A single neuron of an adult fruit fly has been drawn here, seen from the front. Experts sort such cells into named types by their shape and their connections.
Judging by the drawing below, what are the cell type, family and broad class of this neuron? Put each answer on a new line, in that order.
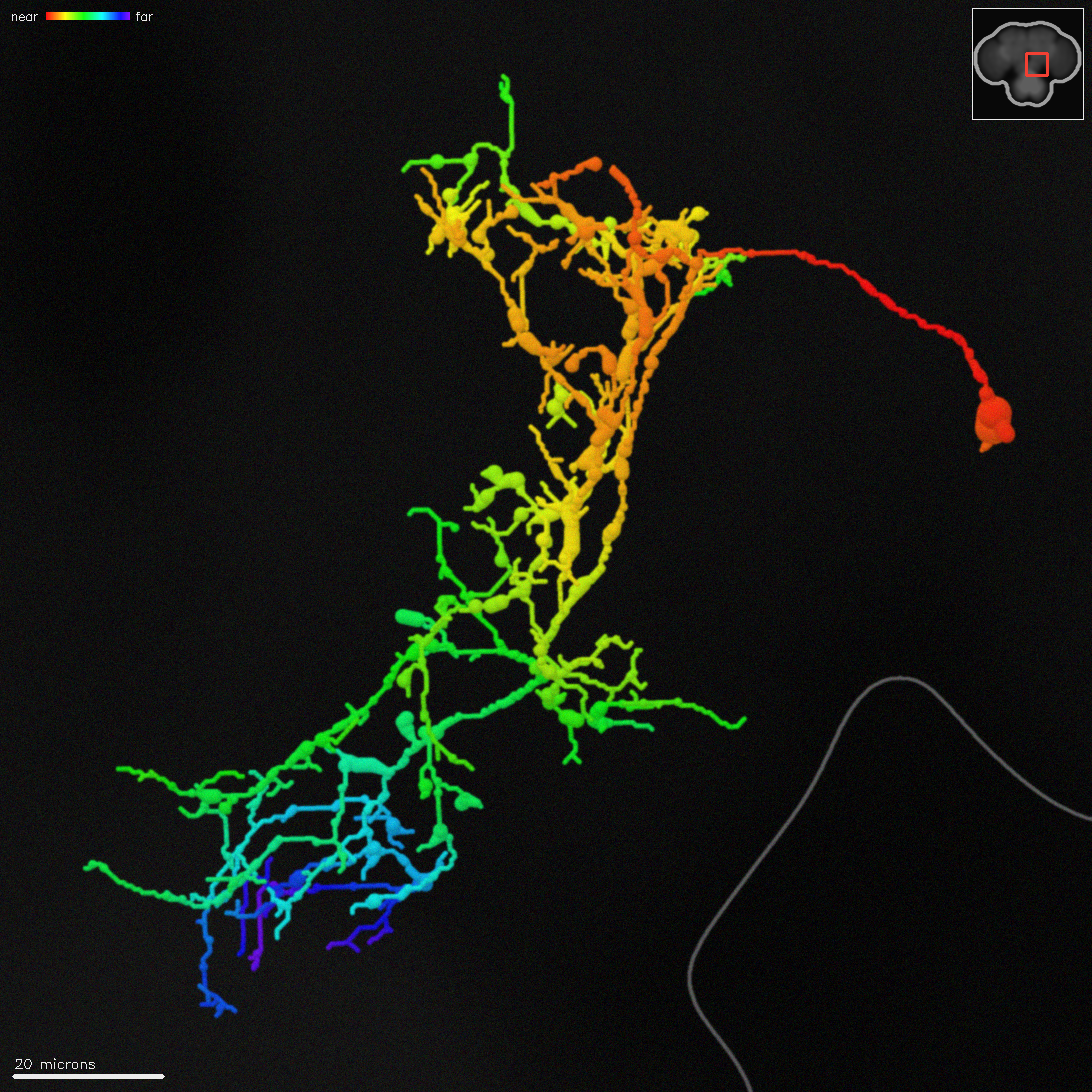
SAD040
hemilineage ALlv1
central-brain intrinsic neuron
